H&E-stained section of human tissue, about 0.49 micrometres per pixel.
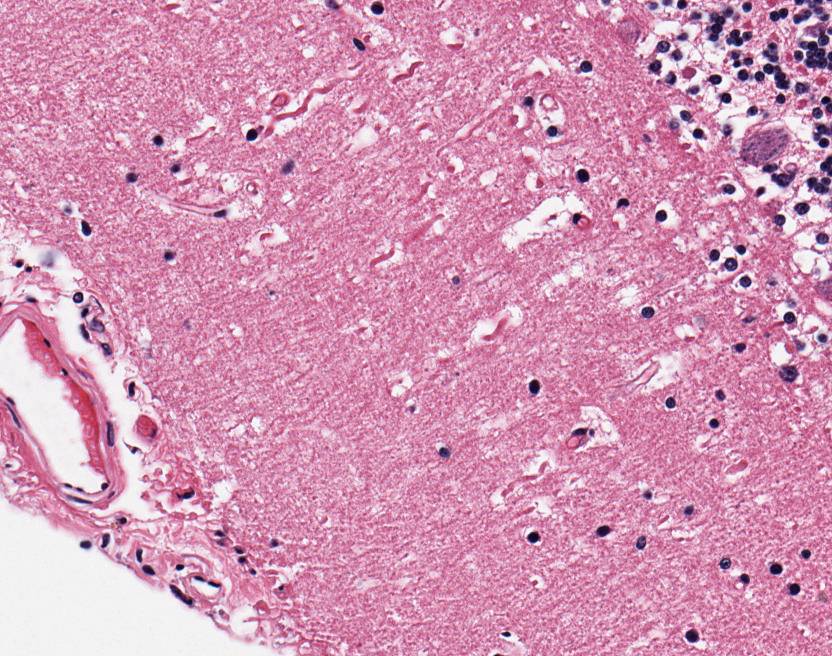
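Cerebellum, haematoxylin and eosin stained section. Most of the field is pale pink, finely fibrillary neuropil with only sparse, scattered small nuclei. Crowded small, round, dark-staining nuclei fill the upper right corner, and beside them at the upper right edge sits a single large neuron with purplish cytoplasm. A thin strip of loose connective tissue lines the lower left border, with empty white background beyond.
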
